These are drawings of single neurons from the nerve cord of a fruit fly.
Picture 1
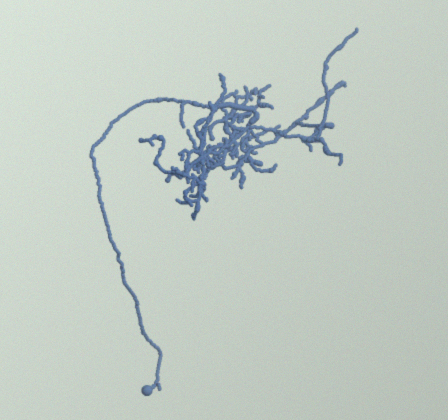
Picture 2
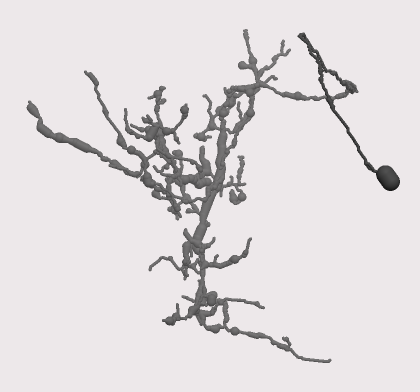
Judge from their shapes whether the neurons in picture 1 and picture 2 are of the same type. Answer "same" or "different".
same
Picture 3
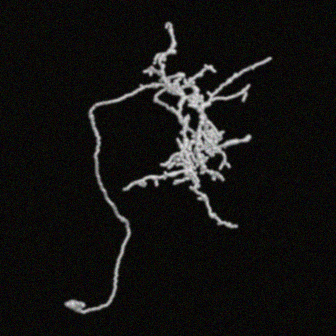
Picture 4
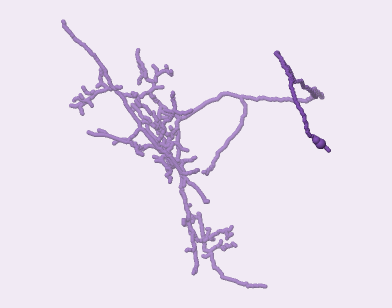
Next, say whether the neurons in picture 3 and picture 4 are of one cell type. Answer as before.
different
